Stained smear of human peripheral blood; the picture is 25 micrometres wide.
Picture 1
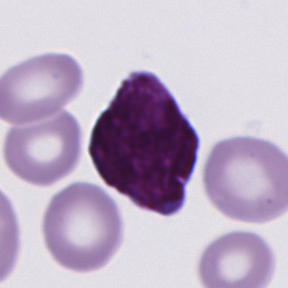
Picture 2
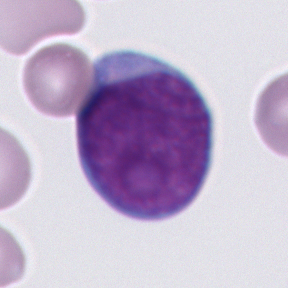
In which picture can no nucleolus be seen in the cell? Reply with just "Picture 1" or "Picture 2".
Picture 1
